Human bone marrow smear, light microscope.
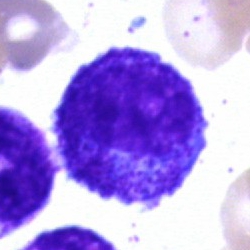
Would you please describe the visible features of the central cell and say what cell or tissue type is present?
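On shape, the outline is roughly round. On the edge, it is finely bumpy rather than smooth. On the nucleus, its border with the cytoplasm cannot be drawn sharply, because dark staining masks it. On vacuoles, none are clearly seen. This one is a promyelocyte.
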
